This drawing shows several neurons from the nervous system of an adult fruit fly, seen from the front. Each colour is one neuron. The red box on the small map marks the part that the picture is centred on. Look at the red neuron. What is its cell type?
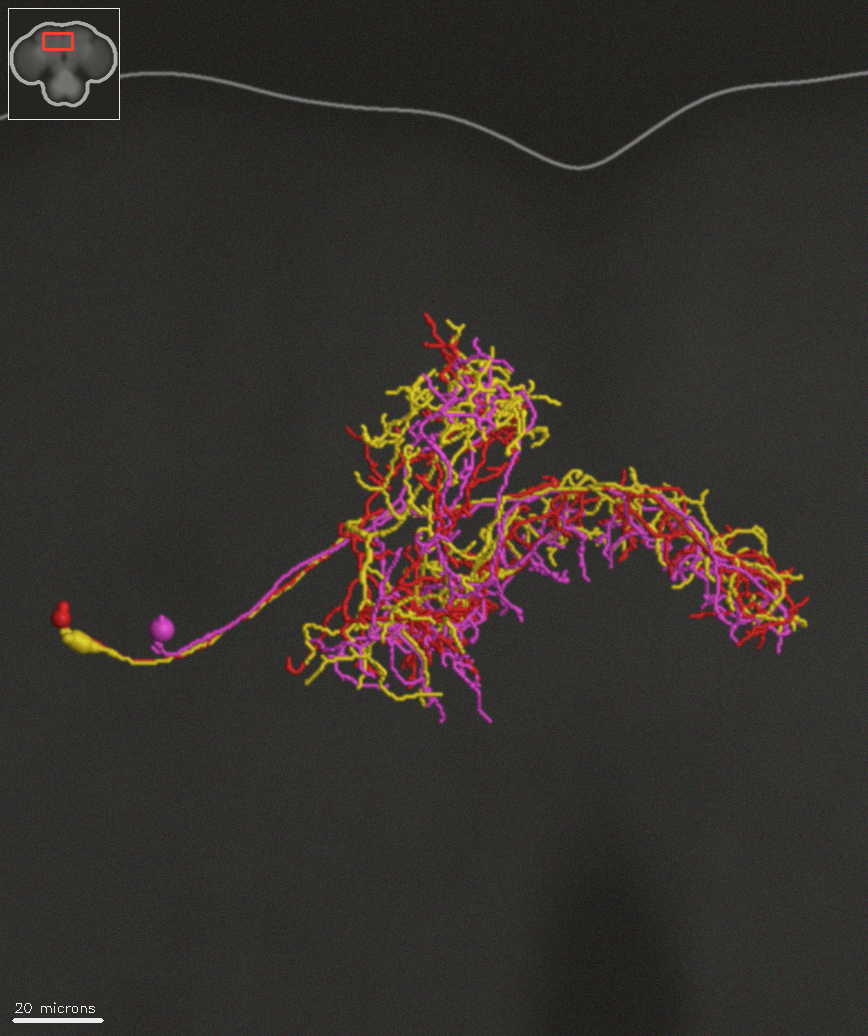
FB5E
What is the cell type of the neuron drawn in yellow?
FB5D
